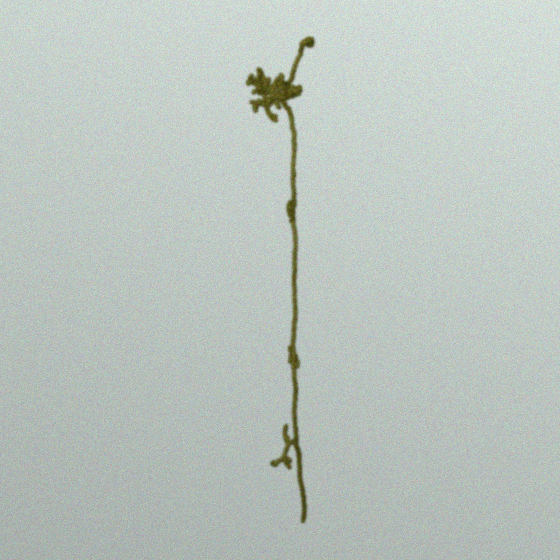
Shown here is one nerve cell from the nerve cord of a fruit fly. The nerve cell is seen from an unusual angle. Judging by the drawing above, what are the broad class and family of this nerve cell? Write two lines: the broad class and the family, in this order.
ascending neuron
hemilineage 09B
